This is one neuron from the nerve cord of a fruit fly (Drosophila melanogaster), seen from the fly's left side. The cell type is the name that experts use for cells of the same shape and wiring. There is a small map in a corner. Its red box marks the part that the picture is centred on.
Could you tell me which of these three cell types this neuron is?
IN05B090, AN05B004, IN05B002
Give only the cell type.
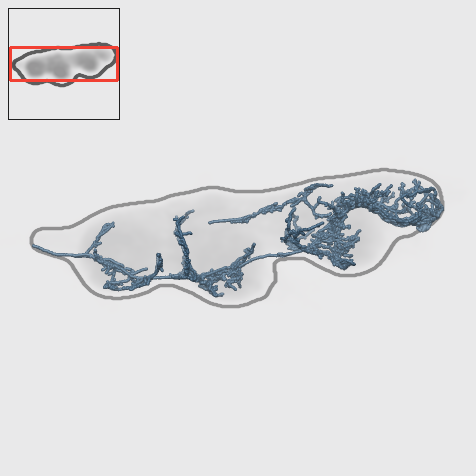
AN05B004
